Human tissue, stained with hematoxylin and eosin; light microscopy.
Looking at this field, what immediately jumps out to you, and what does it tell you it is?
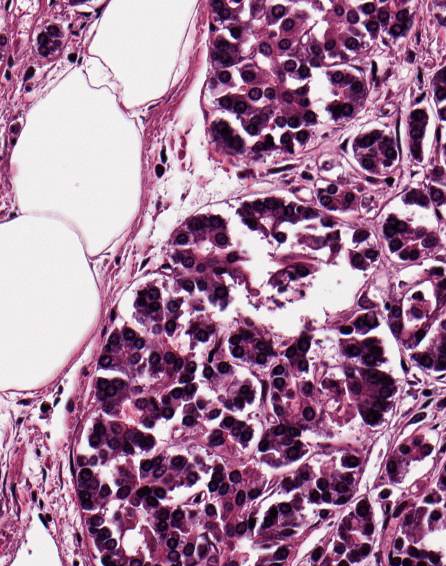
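Here the main tissue is exocrine pancreas. Its epithelial cells gather in rounded nests and clusters across the centre and right, parted by thin strands of pale pink fibrous stroma.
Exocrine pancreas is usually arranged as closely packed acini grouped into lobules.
The cytoplasm of these cells is dense and purplish-pink rather than clear.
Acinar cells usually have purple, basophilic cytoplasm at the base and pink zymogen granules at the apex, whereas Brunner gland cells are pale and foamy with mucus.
Along the left side lie large, empty, thin-walled, rounded adipocyte spaces.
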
